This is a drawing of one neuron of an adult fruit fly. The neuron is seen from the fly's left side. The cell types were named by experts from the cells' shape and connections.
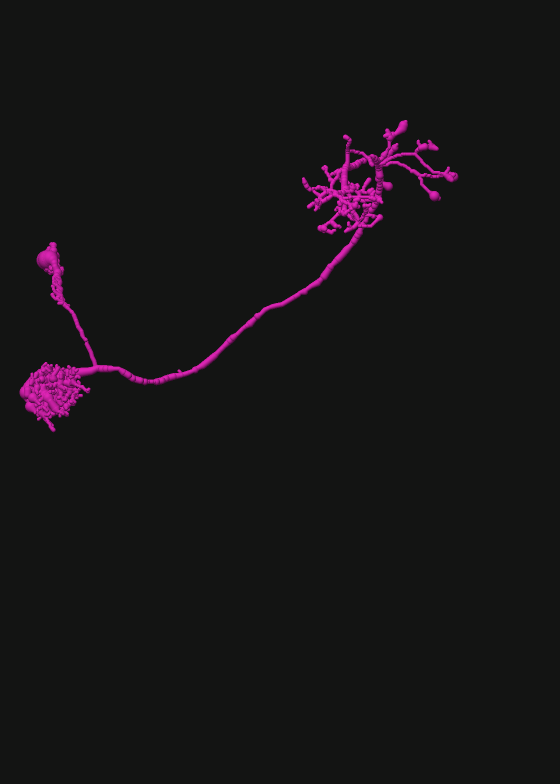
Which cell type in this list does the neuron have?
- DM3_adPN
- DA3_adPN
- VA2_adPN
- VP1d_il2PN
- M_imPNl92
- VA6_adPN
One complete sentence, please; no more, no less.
The neuron has VA6_adPN as its cell type.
